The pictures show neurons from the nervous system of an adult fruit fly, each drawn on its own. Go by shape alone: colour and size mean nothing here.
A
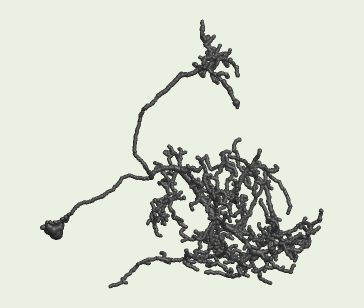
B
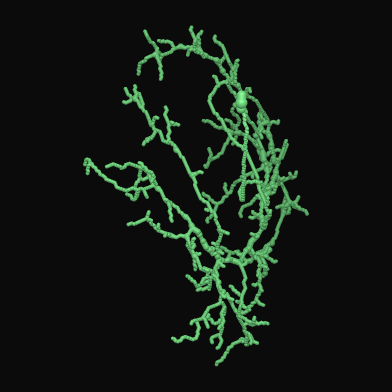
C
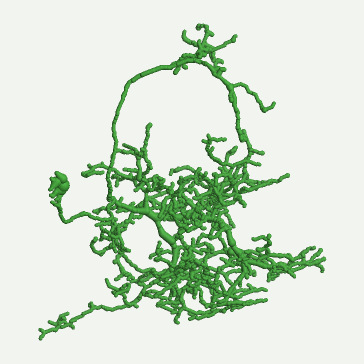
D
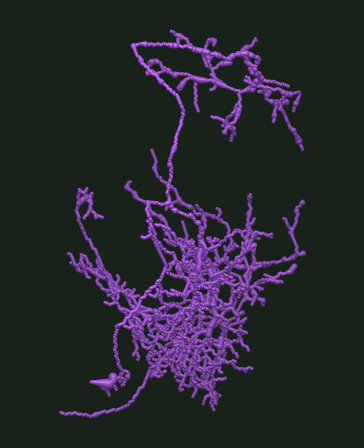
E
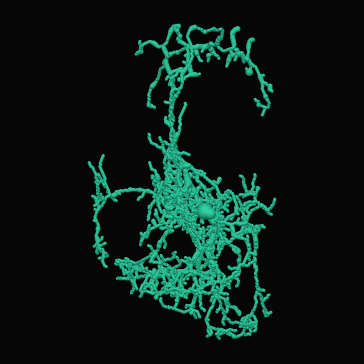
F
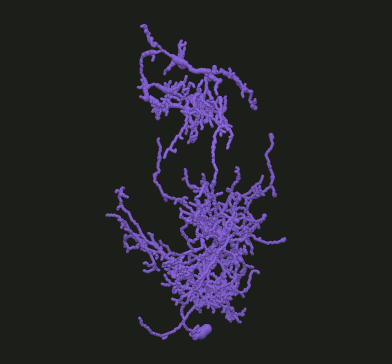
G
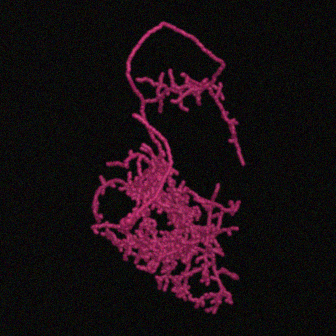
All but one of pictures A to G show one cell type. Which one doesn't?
B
